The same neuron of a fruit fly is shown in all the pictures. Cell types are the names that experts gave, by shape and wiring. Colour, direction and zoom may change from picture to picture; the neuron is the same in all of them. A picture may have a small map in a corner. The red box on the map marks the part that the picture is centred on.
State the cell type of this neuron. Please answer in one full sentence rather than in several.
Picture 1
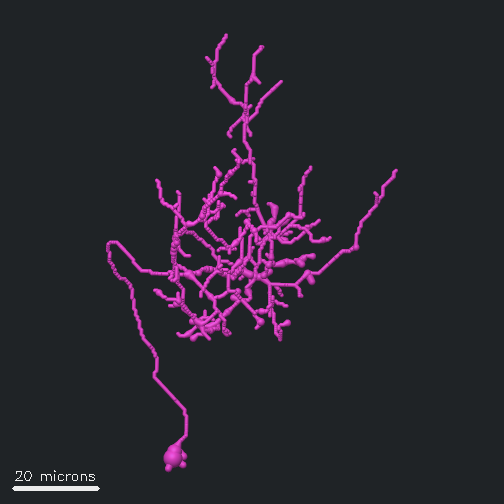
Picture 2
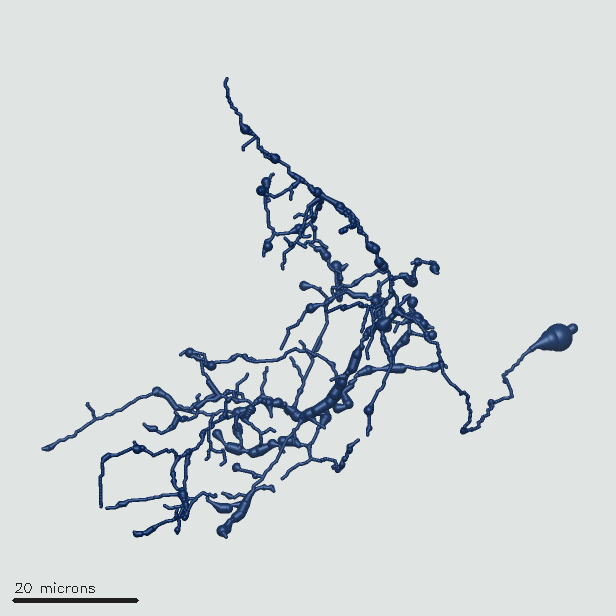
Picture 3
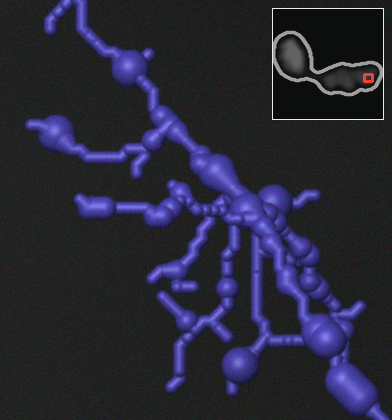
It is IN01B016 that this neuron is, by cell type.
